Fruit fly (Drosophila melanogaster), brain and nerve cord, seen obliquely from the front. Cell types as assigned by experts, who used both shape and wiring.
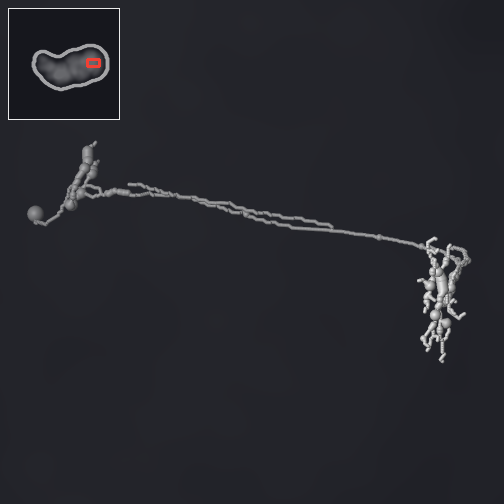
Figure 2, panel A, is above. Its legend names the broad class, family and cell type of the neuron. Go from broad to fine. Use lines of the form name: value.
broad class: optic-lobe intrinsic neuron
family: T
cell type: T4d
